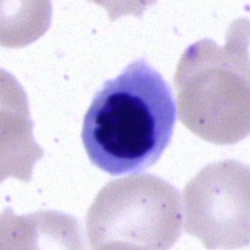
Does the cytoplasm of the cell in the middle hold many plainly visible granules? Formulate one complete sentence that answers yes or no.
No, no granules can be seen in the cytoplasm of this cell.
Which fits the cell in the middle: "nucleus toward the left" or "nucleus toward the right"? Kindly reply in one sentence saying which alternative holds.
The nucleus of this cell lies toward the left.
